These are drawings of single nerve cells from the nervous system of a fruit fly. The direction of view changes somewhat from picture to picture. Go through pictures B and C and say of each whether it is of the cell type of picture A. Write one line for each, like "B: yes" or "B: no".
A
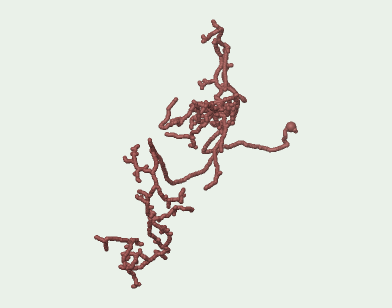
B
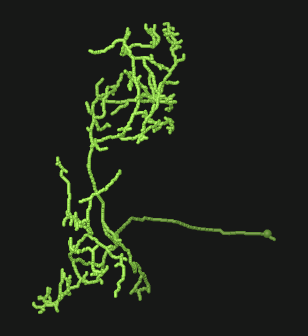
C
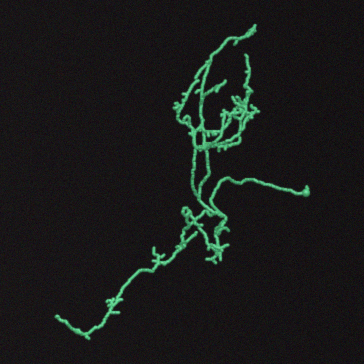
B: no
C: no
